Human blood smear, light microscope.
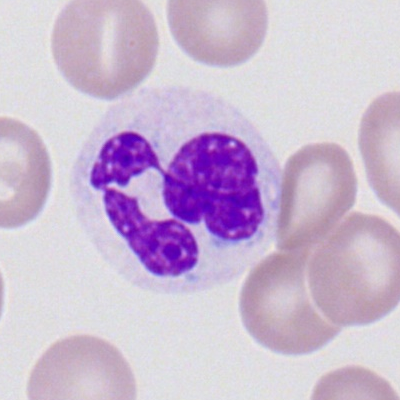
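Segmented neutrophil in the middle of a stained human blood smear, checked item by item. The nucleus is split into three lobes, and its chromatin is dark purple and coarsely clumped. Next on the list, the cytoplasm is plentiful and pale pinkish-lilac, holding fine, faint granules.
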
